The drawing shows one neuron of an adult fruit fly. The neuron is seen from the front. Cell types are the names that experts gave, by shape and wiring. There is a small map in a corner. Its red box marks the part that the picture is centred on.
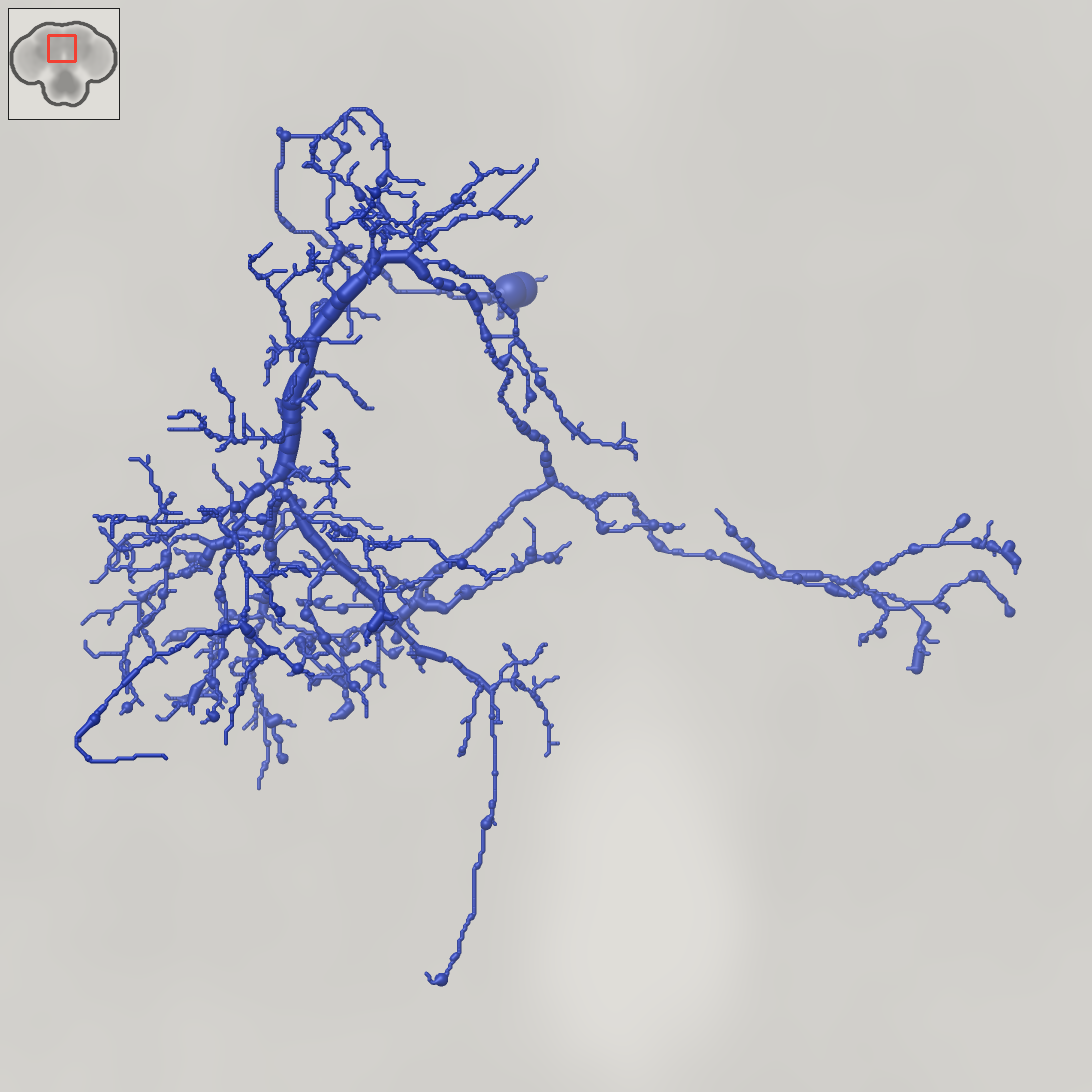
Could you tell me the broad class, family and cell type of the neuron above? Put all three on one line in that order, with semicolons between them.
central-brain intrinsic neuron; hemilineage DM4_dorsal; CL158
